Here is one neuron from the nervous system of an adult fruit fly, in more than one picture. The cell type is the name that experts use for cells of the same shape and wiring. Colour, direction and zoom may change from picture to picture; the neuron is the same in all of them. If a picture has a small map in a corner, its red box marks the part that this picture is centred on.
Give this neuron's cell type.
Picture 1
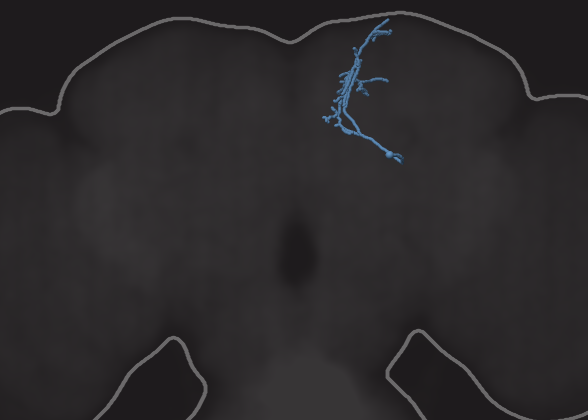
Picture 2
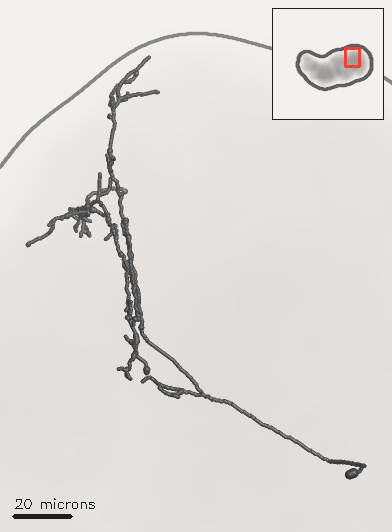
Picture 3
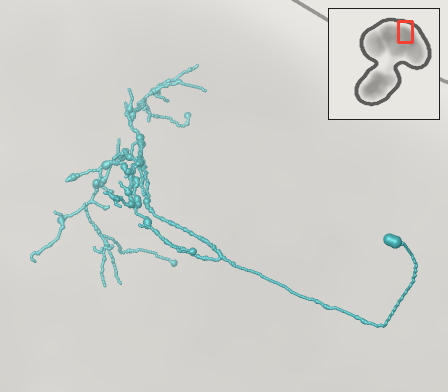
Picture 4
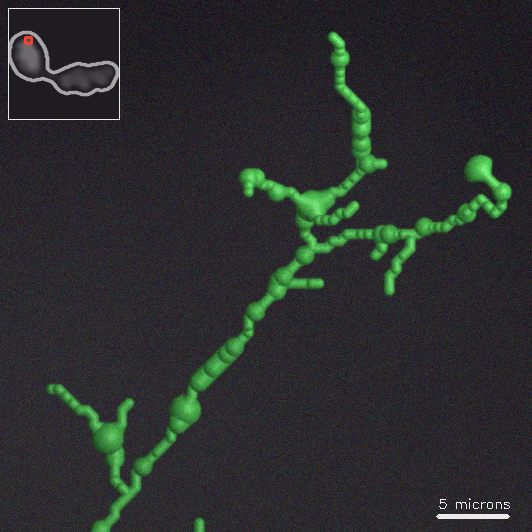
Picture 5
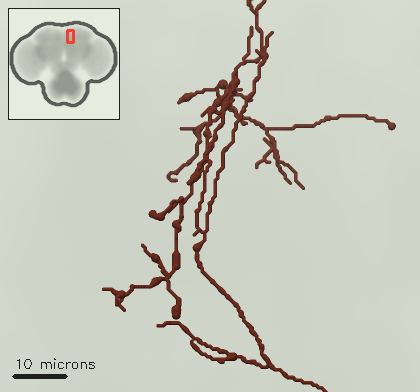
SMP166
